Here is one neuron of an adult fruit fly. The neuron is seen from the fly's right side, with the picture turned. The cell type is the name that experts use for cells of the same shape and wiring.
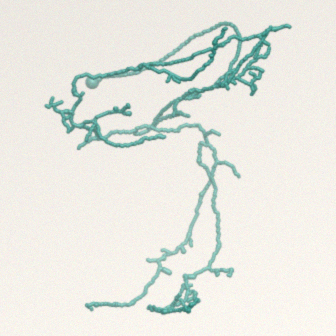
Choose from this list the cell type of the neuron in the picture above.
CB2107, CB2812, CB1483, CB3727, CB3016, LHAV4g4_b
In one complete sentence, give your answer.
It is the cell type CB3016 to which this neuron belongs.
